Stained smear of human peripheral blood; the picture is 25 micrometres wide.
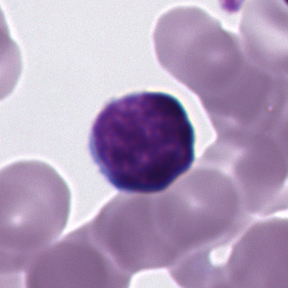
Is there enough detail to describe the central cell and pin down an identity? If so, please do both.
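The nucleus is neither indented nor lobed, and no nucleoli can be seen within it. What little cytoplasm is visible is blue. No vacuoles are present in the cell. The cell shown is a typical lymphocyte.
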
